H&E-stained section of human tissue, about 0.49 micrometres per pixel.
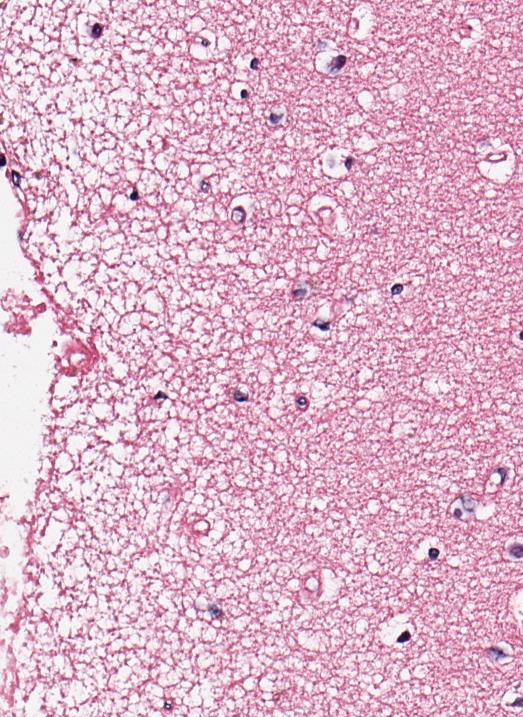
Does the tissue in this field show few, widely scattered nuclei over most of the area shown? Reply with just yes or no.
Yes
